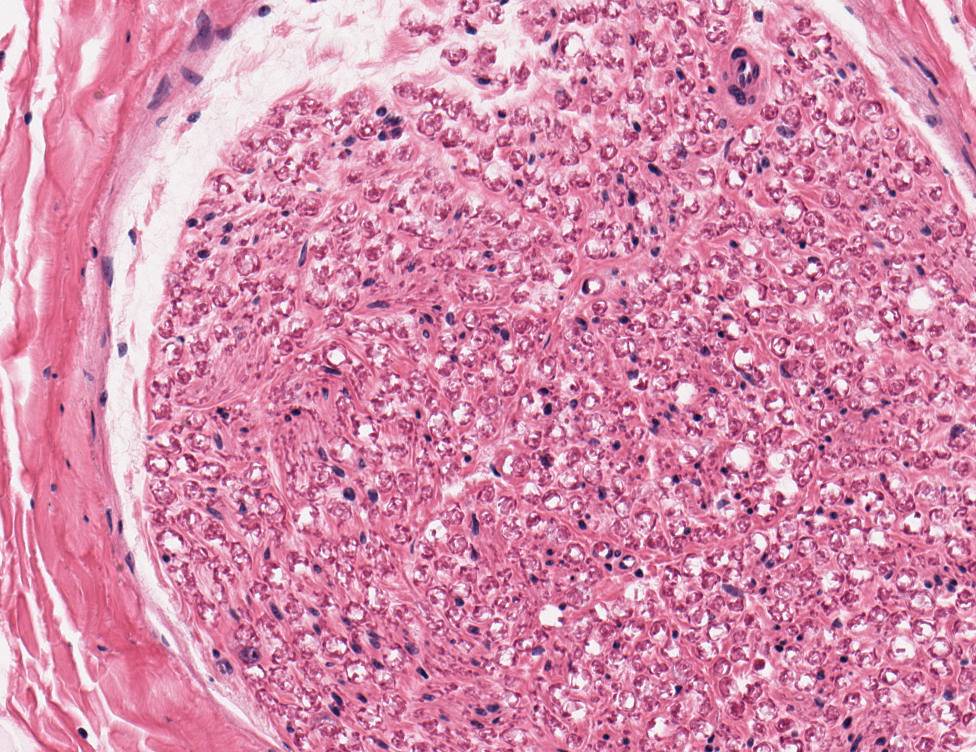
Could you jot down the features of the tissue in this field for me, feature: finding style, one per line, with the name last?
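Main structure: large rounded bundle filling the centre and right
Left border: curved band of dense fibrous tissue
Bundle contents: many small round profiles cut across
Each profile: central pink dot inside a pale ring
Nuclei in bundle: small, dark, elongated, scattered between profiles
Far left: wavy pink collagen in curved parallel lines, top to bottom
Far-left nuclei: sparse, spindle-shaped
Name: tibial nerve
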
